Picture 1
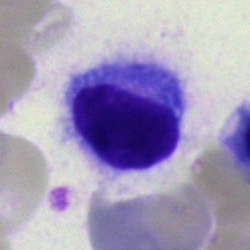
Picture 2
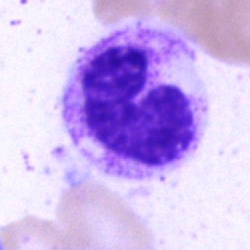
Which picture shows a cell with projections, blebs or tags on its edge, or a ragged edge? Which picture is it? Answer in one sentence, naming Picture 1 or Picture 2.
The cell of Picture 1 has a border that is ragged or frayed, or bears projections, blebs or tags.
